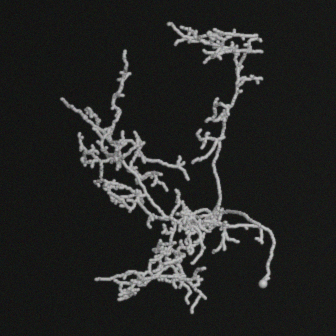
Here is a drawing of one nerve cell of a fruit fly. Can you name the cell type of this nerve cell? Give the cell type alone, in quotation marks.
"AVLP706m"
